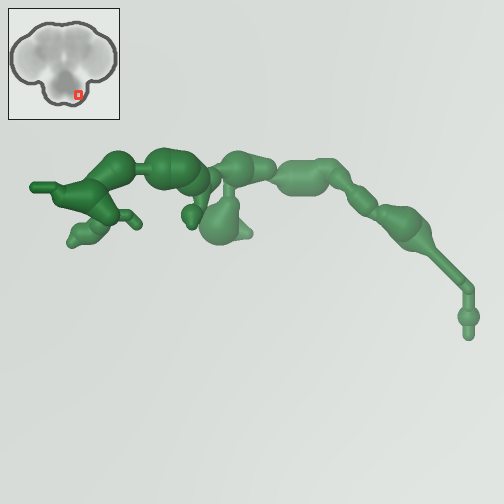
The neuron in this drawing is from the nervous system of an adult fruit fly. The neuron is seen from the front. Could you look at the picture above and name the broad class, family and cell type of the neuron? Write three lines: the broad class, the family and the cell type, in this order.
sensory neuron entering the nerve cord
class mechanosensory tactile
SNta41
